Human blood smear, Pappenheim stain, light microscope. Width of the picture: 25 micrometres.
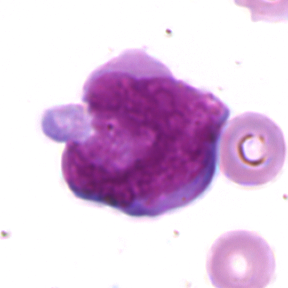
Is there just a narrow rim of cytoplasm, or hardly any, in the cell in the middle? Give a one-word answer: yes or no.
Yes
